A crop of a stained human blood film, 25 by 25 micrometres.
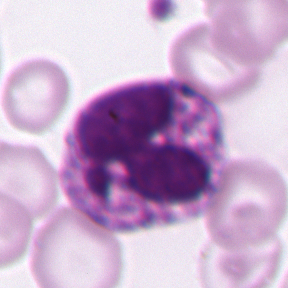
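Basophil, the cell in the middle of this stained smear of human peripheral blood. Its chromatin is dense and stains dark purple throughout, and no nucleoli are visible in the nucleus. Red cells lie close around it on several sides. The image is slightly blurred, so fine detail appears soft.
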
